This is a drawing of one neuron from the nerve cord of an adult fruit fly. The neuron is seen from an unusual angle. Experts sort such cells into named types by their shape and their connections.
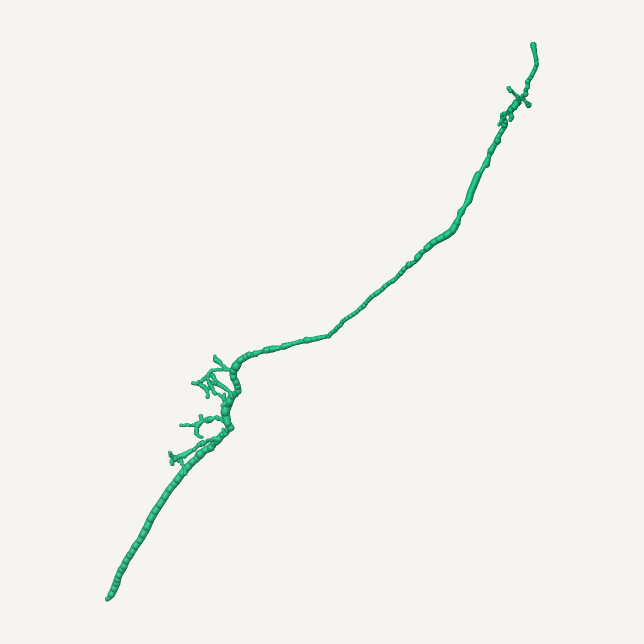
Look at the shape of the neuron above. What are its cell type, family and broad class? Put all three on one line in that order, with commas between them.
DNp15, DNp, descending neuron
